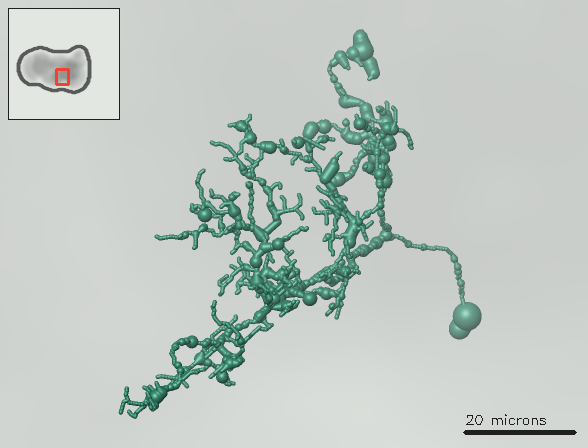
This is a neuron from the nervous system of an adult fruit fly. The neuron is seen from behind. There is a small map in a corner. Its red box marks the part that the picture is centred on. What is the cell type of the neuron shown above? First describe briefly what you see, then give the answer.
From top to bottom in the picture it spans about 70 microns. The picture shows dozens of branch ends. Its broad class is central-brain intrinsic neuron. It is of cell type CB1206.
